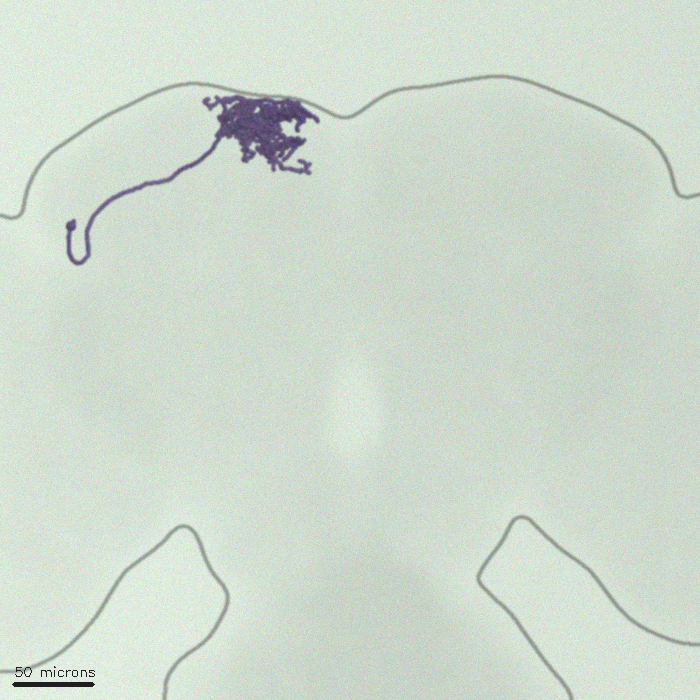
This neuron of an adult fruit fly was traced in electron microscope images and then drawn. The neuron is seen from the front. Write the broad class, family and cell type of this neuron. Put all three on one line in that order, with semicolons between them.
central-brain intrinsic neuron; hemilineage SIPa1_ventral; SMP034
